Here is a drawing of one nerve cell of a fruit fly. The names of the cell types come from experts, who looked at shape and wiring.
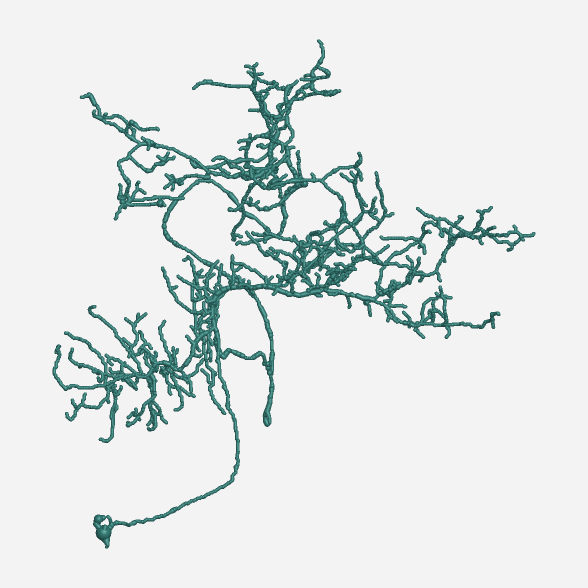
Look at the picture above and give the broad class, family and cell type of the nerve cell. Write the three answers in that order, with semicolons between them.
central-brain intrinsic neuron; LoVP; LoVP97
